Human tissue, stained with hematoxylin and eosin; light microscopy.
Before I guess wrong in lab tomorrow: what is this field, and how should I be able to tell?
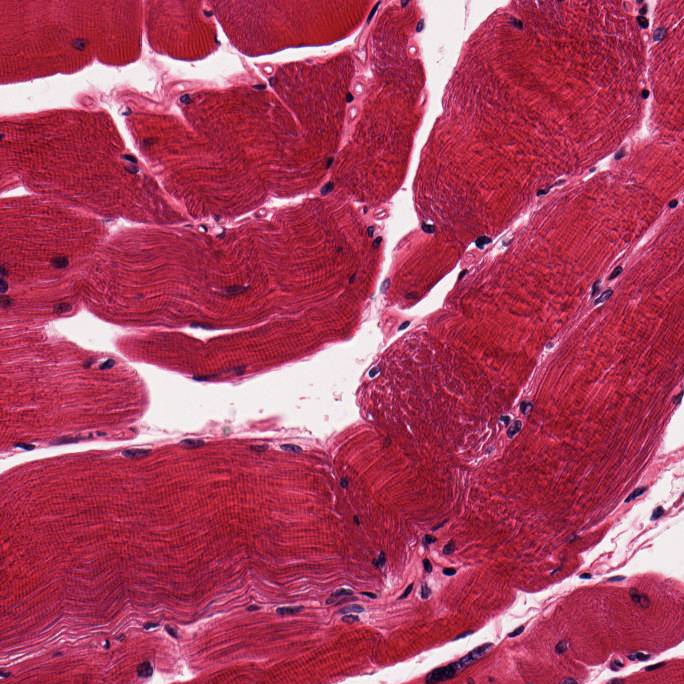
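That's skeletal muscle. In the right half the fibres rise diagonally from lower left to upper right, with fine transverse cross-striations along them.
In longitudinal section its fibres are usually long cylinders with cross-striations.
The dark, flattened nuclei sit at the fibre edges, not in the centres, and the cytoplasm stains a deep, even red.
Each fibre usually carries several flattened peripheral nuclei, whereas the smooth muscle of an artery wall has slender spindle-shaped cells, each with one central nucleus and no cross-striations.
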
